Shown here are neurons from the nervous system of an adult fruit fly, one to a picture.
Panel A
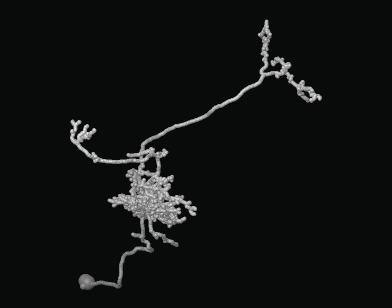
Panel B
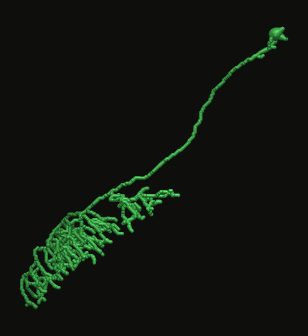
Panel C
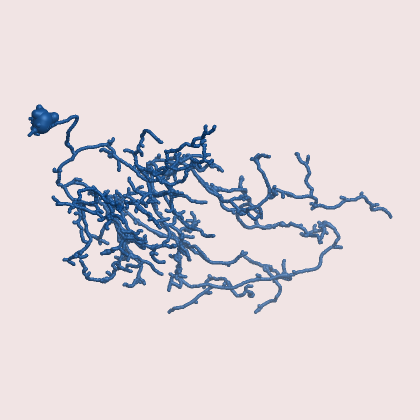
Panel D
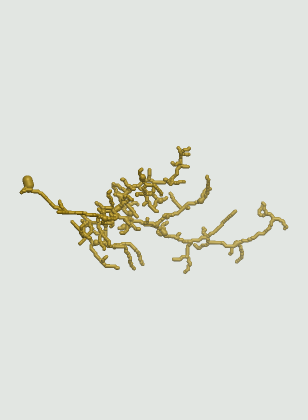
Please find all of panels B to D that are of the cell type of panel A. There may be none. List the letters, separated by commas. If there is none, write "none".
none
